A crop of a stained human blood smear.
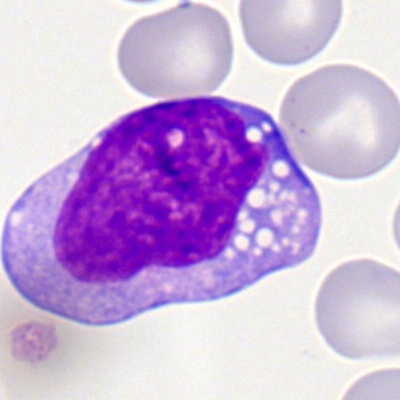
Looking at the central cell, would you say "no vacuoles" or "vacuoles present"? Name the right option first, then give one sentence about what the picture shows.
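Vacuoles present. Numerous small clear vacuoles are clustered in the cytoplasm on the right side of the cell.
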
